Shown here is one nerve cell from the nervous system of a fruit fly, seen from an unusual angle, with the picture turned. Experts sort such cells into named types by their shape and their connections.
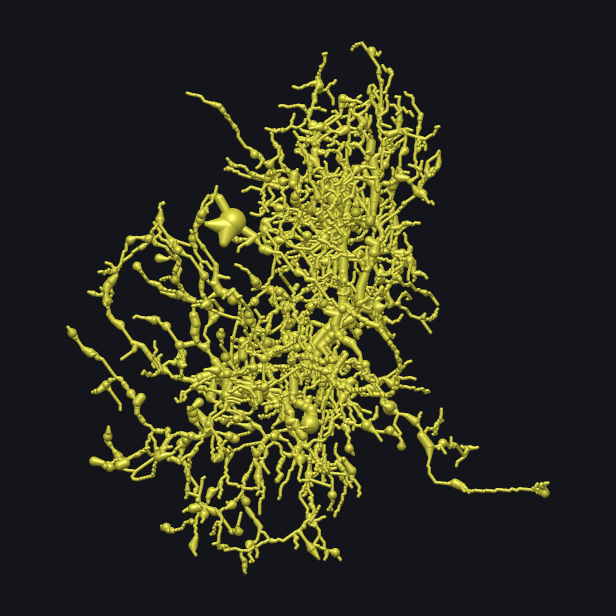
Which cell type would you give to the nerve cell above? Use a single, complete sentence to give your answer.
This nerve cell falls under the cell type SLP057.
